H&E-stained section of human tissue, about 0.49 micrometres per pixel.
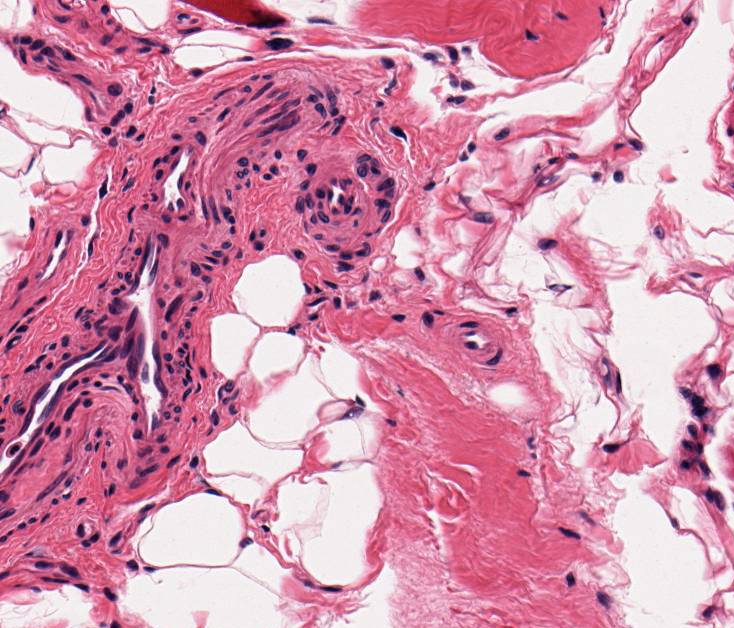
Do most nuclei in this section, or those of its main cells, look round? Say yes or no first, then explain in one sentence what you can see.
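No. Most nuclei in the field are dark, elongated and spindle-shaped.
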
